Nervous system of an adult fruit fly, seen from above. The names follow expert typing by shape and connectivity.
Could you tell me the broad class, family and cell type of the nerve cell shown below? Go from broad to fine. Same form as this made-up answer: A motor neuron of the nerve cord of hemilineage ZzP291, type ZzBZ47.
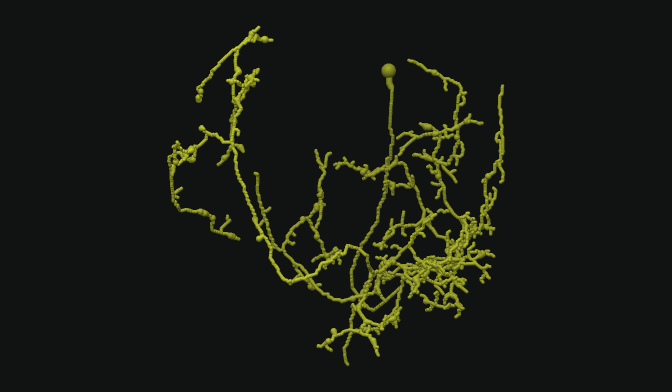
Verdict: A nerve-cord intrinsic neuron of hemilineage 04B, type IN04B078.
